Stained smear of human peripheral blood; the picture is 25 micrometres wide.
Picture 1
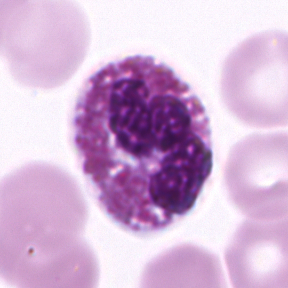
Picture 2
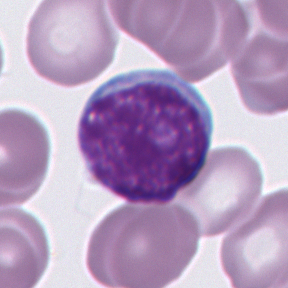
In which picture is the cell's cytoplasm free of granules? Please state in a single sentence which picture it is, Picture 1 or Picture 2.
There are no visible granules in the cytoplasm of the cell in Picture 2.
